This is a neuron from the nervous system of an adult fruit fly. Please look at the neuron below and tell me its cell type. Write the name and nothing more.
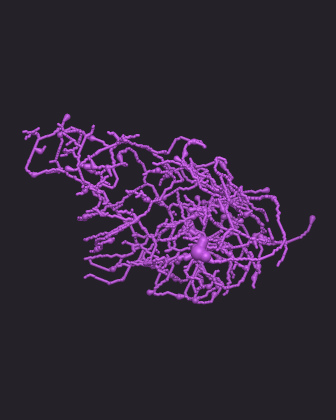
CB3679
